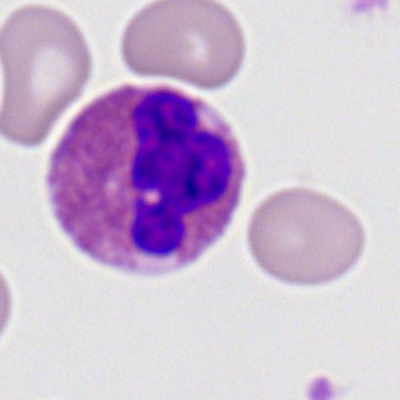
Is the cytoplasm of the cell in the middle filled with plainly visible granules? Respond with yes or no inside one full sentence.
Yes, there is a large number of visible granules in the cell's cytoplasm.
